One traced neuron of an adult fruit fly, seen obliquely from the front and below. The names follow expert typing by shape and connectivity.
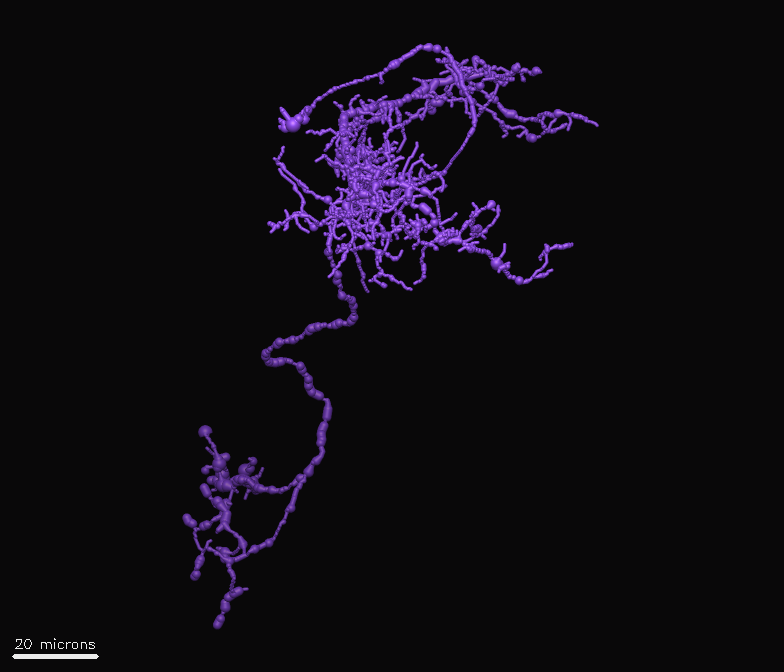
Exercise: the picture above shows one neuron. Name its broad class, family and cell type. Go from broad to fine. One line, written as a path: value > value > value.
nerve-cord intrinsic neuron > hemilineage 16B > IN16B037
